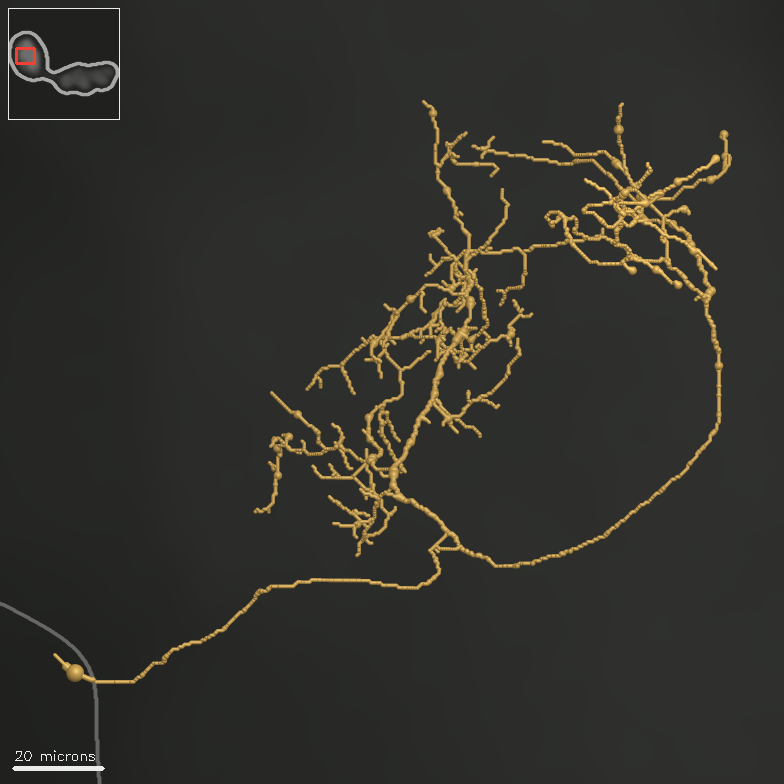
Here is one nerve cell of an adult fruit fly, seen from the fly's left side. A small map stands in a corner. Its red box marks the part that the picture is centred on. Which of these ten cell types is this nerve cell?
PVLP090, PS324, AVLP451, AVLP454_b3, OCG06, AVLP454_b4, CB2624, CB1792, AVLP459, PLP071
AVLP459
